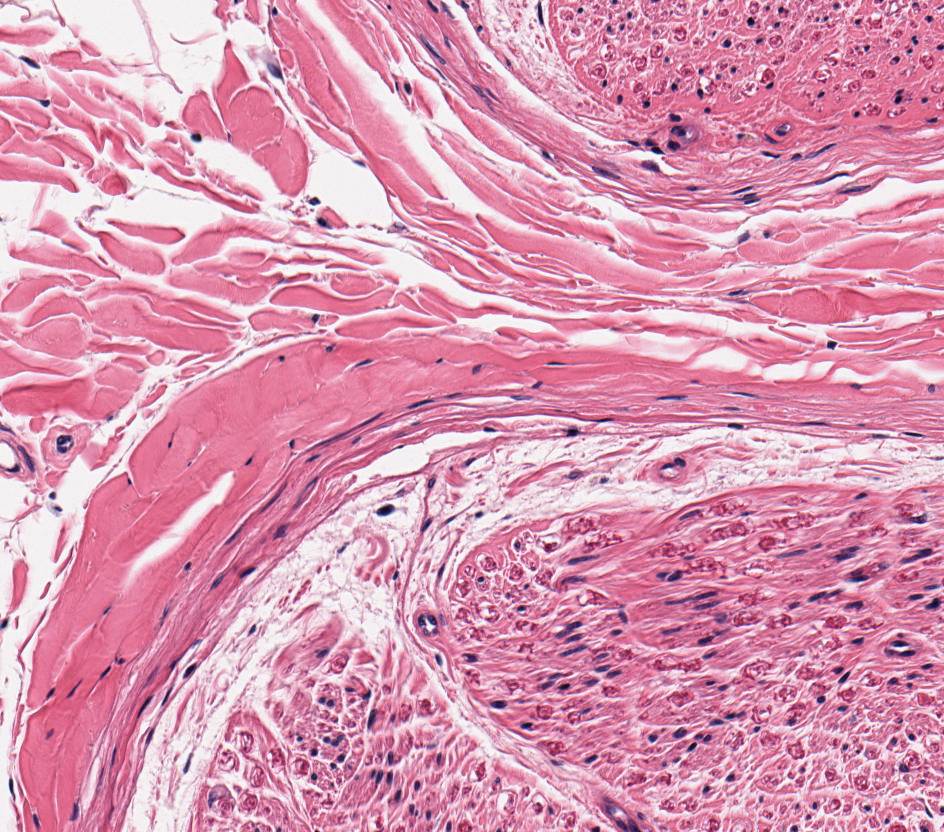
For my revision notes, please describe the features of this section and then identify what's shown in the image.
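Nerve bundles with many small round profiles, each a central pink dot in a pale ring, consistent with myelinated axons cut across. Lower right bundle: scattered elongated, wavy nuclei between axon profiles. No epithelium or fat cells in field. Identity: tibial nerve.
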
